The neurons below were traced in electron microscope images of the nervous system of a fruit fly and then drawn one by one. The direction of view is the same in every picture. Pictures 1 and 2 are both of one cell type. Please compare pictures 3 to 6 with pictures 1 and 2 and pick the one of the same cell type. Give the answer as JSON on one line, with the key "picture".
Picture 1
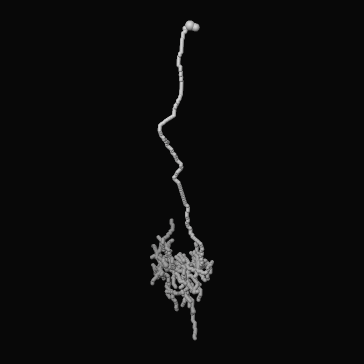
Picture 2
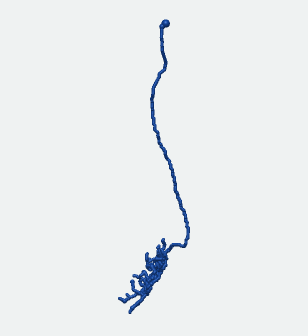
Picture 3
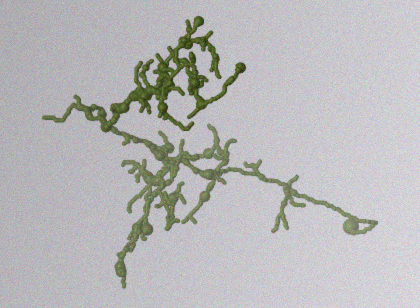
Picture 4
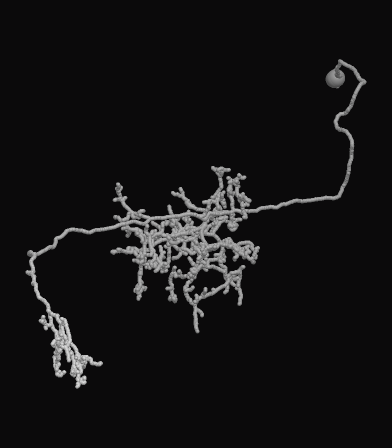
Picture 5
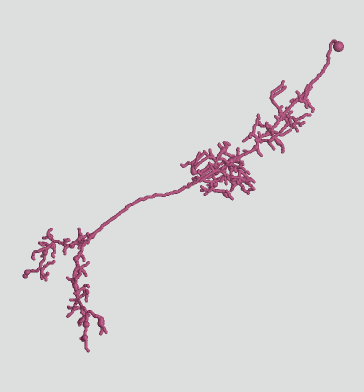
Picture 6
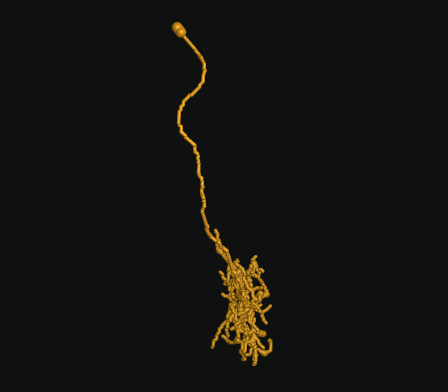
{"picture": 6}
